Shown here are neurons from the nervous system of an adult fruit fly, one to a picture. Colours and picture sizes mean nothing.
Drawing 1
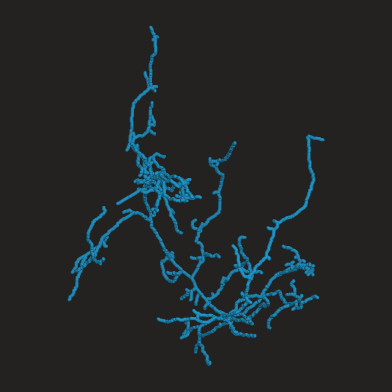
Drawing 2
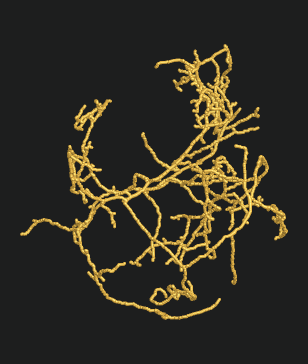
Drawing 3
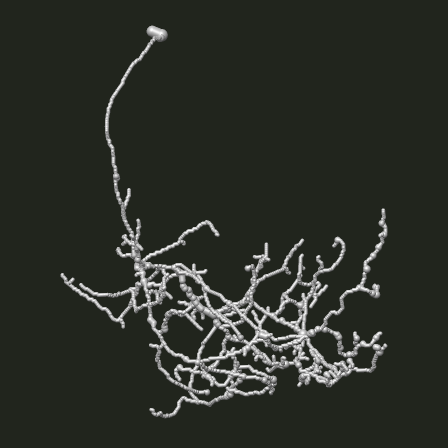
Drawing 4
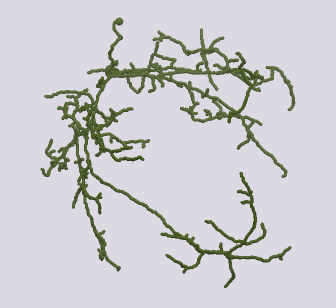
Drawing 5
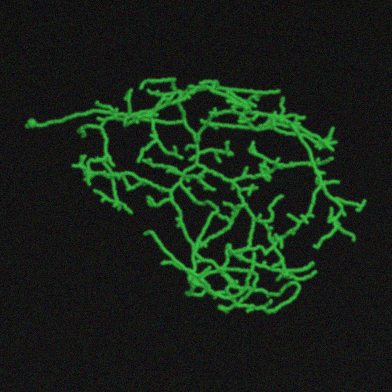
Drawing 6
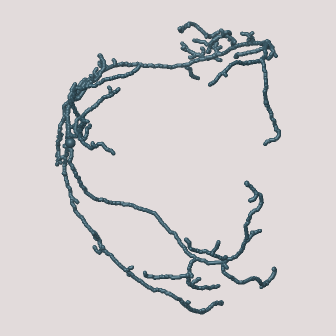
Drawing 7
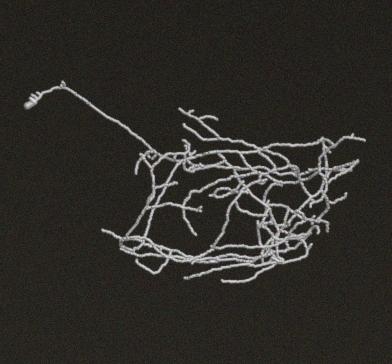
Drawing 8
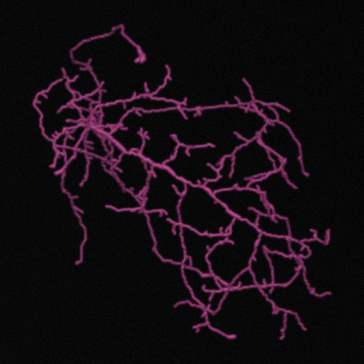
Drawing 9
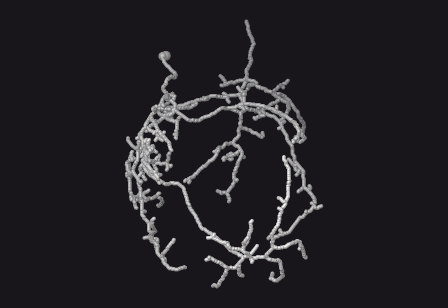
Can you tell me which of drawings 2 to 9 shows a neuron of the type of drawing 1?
Drawing 9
